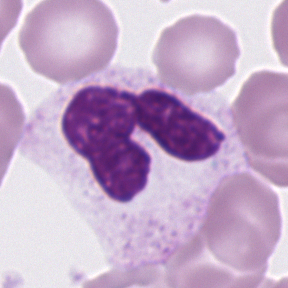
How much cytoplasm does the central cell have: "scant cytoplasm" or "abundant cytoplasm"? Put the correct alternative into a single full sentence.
What surrounds the nucleus is plentiful cytoplasm.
